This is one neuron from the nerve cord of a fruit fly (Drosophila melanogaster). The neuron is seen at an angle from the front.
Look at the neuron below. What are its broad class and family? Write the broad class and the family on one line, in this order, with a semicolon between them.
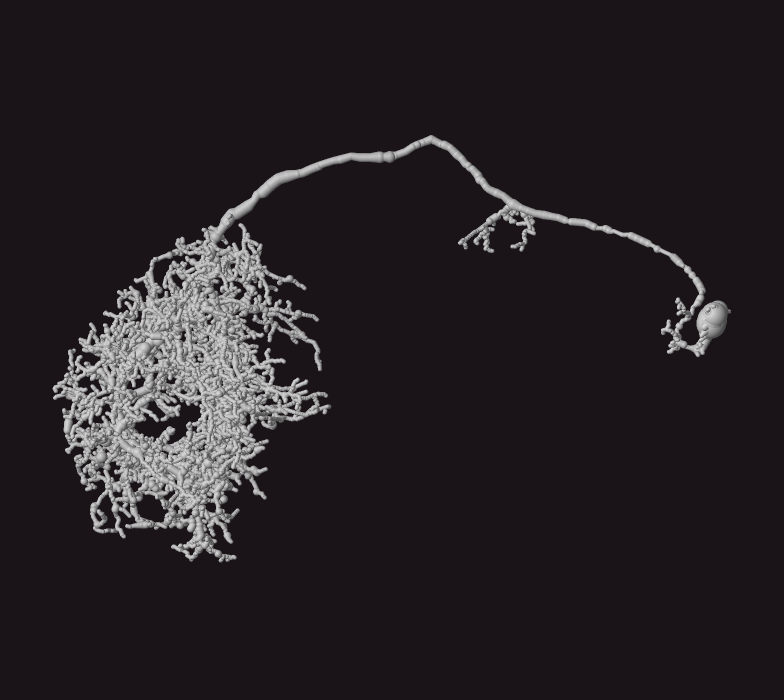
nerve-cord intrinsic neuron; hemilineage 19B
